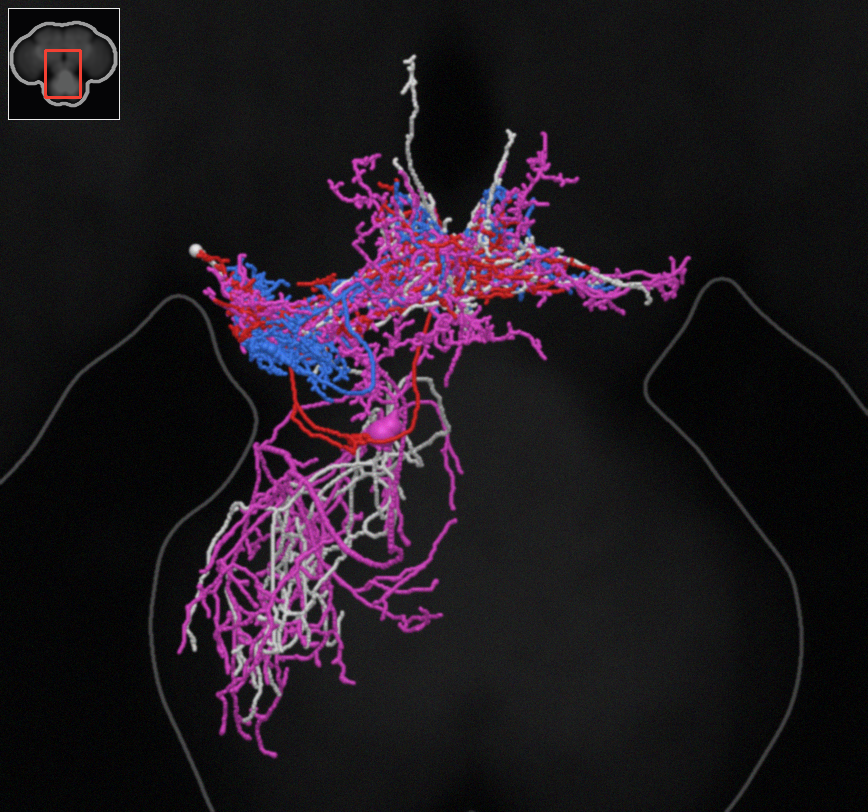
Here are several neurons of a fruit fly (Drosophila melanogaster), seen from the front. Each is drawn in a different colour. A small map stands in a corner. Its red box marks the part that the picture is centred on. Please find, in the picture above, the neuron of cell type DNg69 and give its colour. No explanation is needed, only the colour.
white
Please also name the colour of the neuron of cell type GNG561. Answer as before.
red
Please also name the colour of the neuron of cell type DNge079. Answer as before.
magenta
